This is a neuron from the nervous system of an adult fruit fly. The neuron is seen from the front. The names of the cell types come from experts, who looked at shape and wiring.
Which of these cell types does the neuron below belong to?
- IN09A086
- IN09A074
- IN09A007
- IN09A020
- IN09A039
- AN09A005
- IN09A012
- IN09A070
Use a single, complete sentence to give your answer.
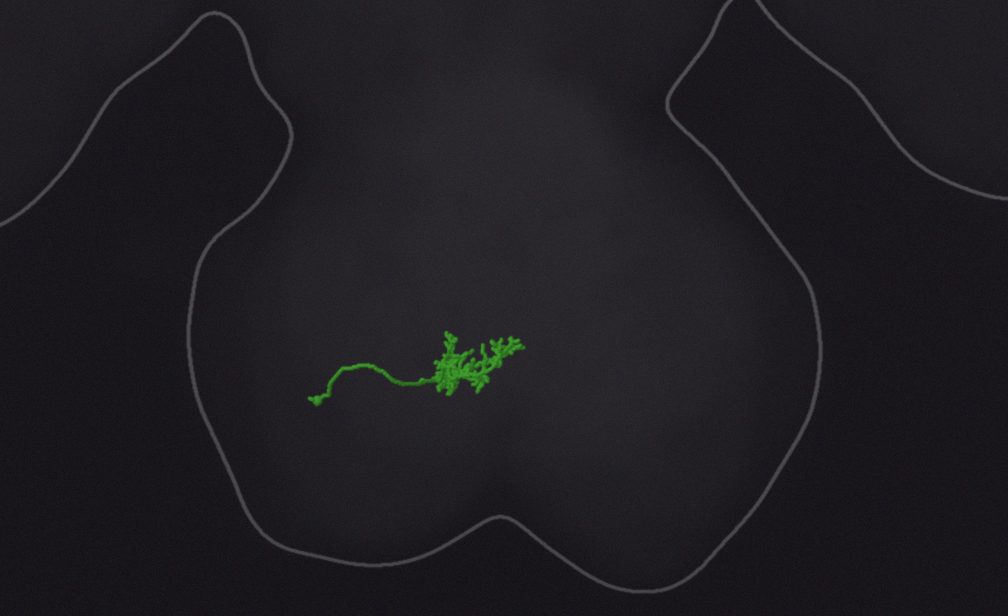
The cell type to which this neuron belongs is IN09A039.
